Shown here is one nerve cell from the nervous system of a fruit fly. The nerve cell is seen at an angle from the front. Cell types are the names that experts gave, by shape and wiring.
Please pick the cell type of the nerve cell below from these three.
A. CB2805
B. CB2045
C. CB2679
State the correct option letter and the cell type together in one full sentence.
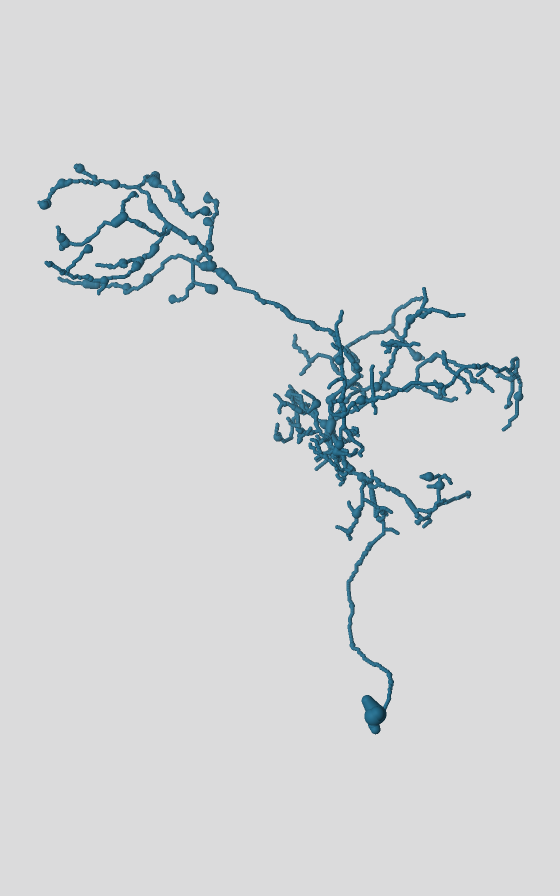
Option A lists CB2805, and that is the cell type of the nerve cell.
